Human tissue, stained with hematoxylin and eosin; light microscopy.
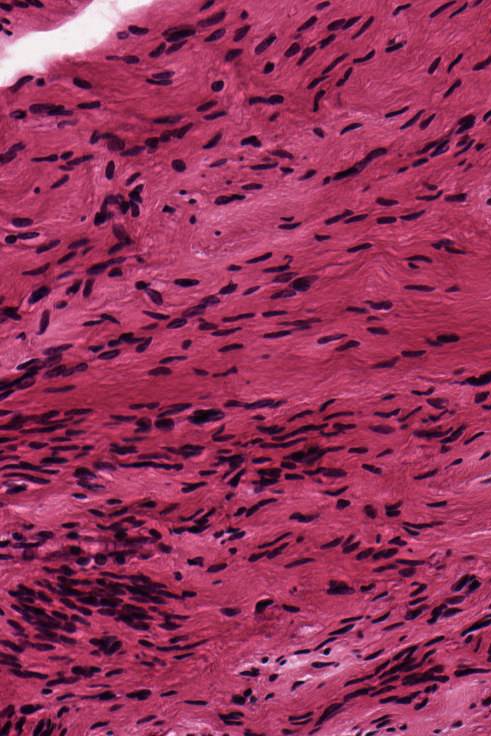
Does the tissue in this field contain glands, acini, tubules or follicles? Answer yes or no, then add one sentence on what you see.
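No. No glands or tubules are present in the field.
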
